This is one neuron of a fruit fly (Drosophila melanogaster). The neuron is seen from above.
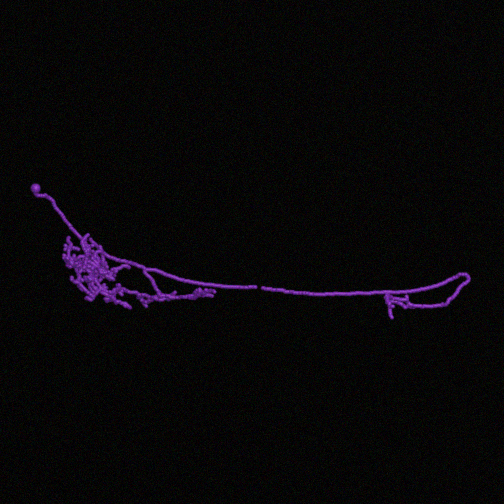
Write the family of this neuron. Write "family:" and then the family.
family: hemilineage VLPl&d1_lateral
